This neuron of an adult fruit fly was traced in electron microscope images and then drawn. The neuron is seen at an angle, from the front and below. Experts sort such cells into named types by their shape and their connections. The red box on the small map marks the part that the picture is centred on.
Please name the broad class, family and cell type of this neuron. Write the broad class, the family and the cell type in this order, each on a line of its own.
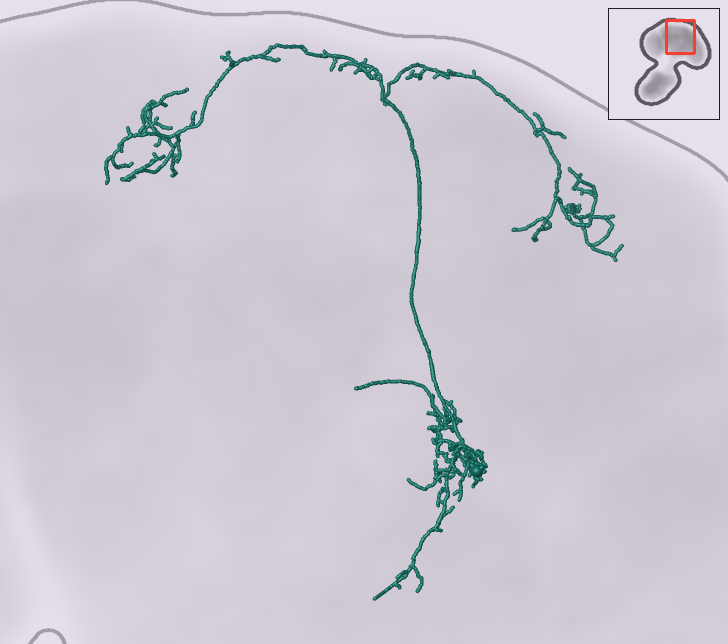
central-brain intrinsic neuron
hemilineage FLAa3
FLA001m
